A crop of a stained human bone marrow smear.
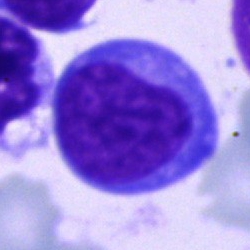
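Blast, the central cell in a stained bone marrow smear. Outline round and smooth. Nucleus fills most of the cell; cytoplasmic rim wider on the right than on the left. Cytoplasm deep blue. Paler cytoplasmic zone beside the nuclear indentation, upper right.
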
